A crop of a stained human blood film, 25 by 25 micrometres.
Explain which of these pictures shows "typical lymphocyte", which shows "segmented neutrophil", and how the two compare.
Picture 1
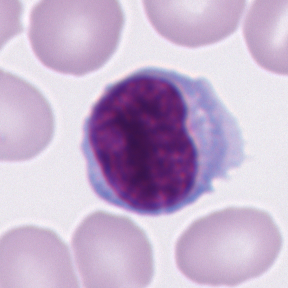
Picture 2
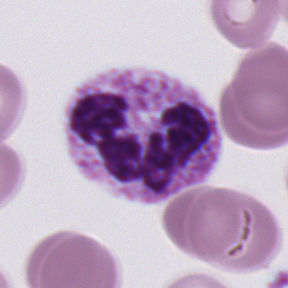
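So: the typical lymphocyte is in picture 1, and the segmented neutrophil is in picture 2. The nucleus is where they part most clearly: in the typical lymphocyte it is a single oval, about 12 by 9 micrometres, with a shallow notch in its right side, while in the segmented neutrophil it is split into several separate lobes arranged in a curved arc. The lymphocyte's nucleus lies toward the left of the cell and fills about 60% of its area. Its cytoplasm is pale blue with no distinct granules, and it is uneven, a broad band on the right but only a thin rim on the left. The segmented neutrophil has abundant pale pink cytoplasm with many small pink-violet granules scattered throughout.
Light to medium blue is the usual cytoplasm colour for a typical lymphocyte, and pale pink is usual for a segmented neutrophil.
The edges differ too: the lymphocyte's is smooth on the left and ragged on the right, whereas the neutrophil's outline is round to slightly oval with a smooth edge. As for size, the lymphocyte is about 14 micrometres across and the neutrophil about 14 by 12 micrometres.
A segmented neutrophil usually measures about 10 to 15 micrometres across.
One thing they share is chromatin that is dark purple and coarsely clumped.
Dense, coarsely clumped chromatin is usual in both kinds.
No nucleoli can be made out in the segmented neutrophil's nucleus.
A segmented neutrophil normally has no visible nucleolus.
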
